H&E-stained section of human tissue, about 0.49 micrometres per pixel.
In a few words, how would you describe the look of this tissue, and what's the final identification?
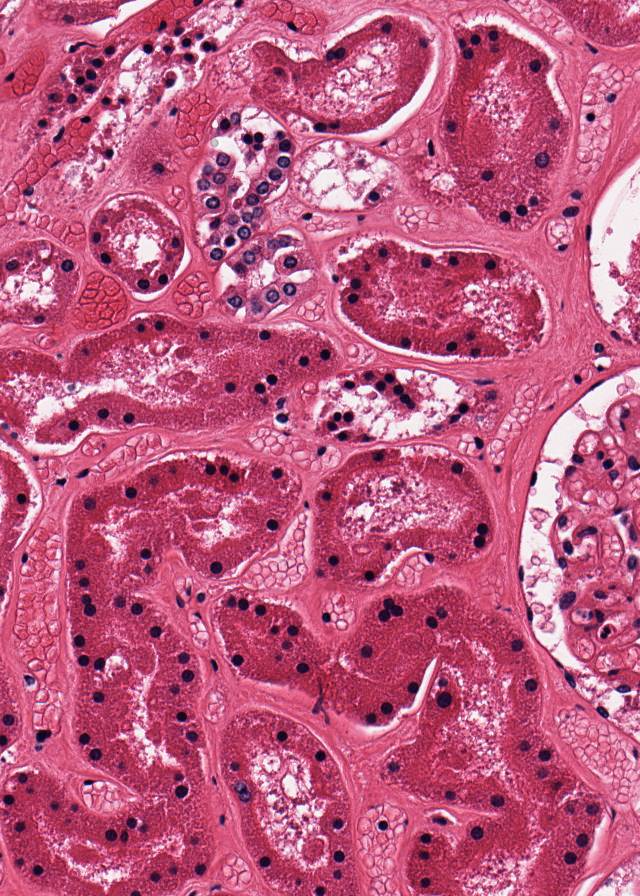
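Closely packed tubules, cut in round, oval and elongated profiles, fill nearly the whole field. Most are lined by cells with abundant, deeply eosinophilic, granular cytoplasm, each with a single round dark nucleus near the base. Up in the upper centre, one smaller tubule stands out, with paler cytoplasm and more crowded, bluish nuclei than its neighbours. It's renal cortex.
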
